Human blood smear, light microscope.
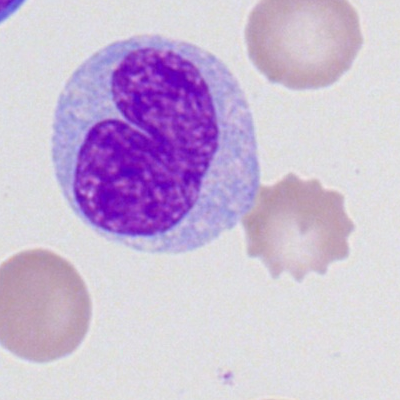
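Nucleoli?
None visible.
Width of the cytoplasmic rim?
Wide, broadest on the right side of the nucleus.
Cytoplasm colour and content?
Pale grey-blue, no coarse granules.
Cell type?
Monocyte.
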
